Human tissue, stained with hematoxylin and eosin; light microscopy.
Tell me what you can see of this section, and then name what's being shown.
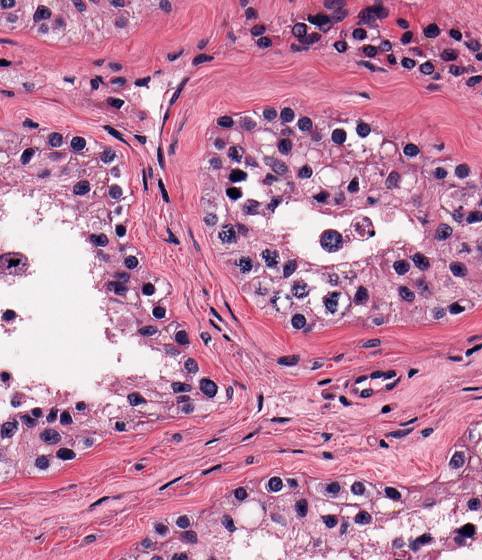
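Several rounded tubular profiles, separated by broad connective tissue bands. Flattened, elongated dark nuclei scattered in the collagen bands, parallel to the fibres. Tubules lined by several cell layers; nuclei round. Lining cell cytoplasm pale, with many small clear vacuoles. Tissue: testis.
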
